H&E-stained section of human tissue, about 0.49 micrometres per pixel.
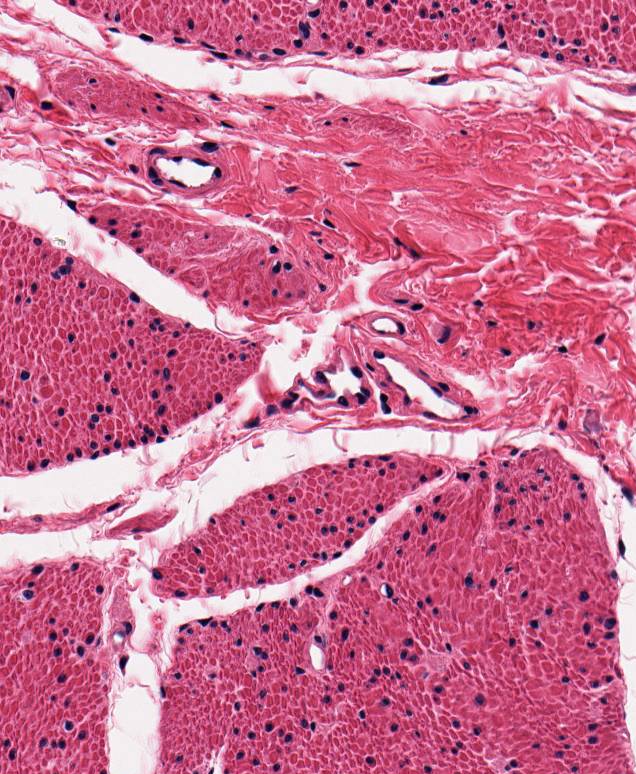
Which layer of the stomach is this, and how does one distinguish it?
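Field: smooth muscle. Separate blocks of fibres cut in cross-section, divided by septa and clefts.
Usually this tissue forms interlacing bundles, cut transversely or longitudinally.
Fibres in each block polygonal, closely packed, fairly even in size.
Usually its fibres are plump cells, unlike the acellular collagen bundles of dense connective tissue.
Small thick-walled vessel, empty lumen, upper left of connective tissue band.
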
